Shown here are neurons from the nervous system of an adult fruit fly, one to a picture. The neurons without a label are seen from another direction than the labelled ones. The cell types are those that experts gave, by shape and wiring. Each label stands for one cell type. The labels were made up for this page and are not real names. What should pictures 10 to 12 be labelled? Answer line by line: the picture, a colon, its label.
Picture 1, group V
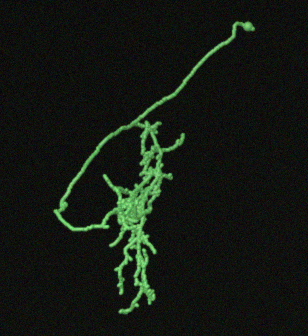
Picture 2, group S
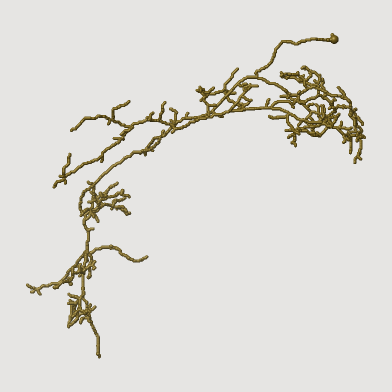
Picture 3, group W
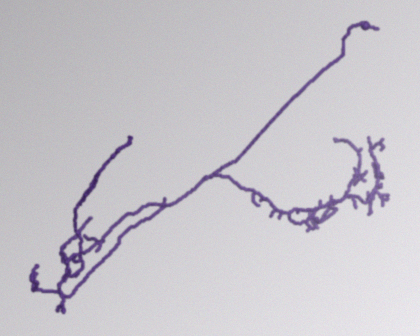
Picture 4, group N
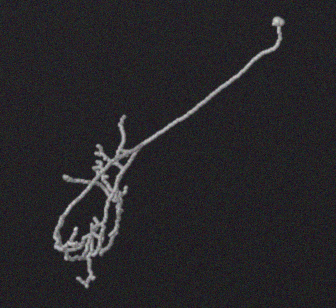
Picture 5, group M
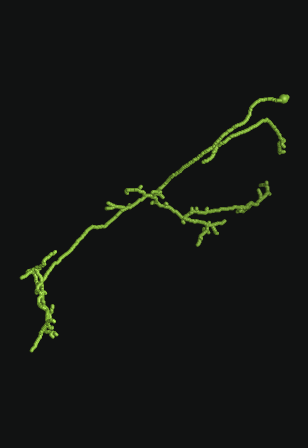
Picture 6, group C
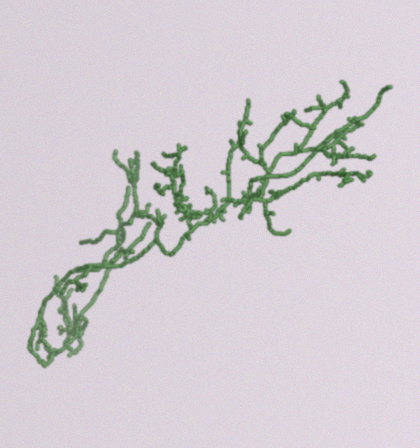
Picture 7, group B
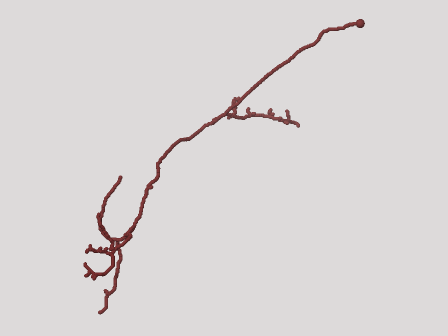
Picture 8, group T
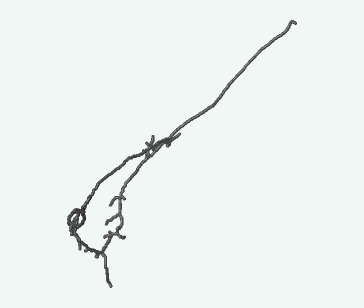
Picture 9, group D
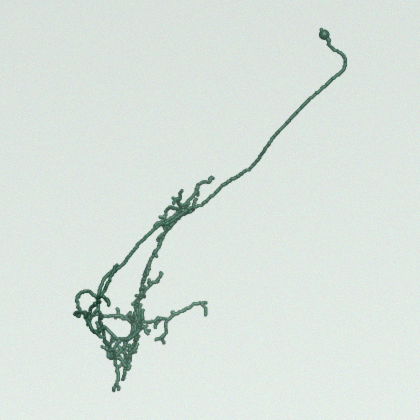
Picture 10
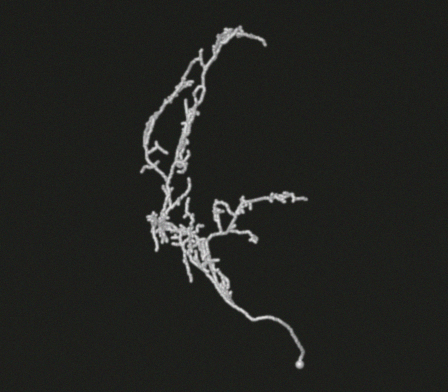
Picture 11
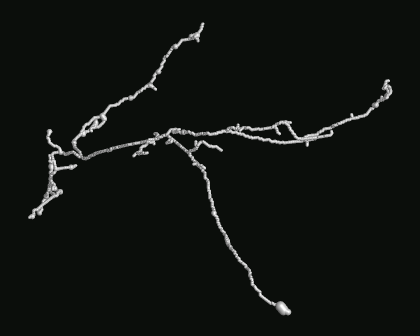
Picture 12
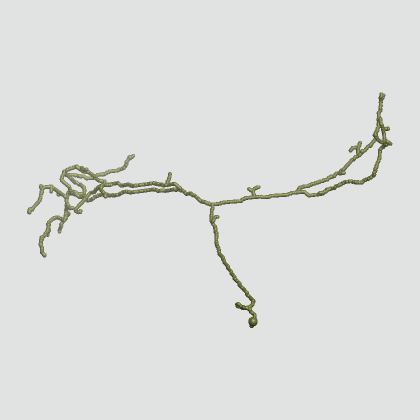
10: group C
11: group M
12: group W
